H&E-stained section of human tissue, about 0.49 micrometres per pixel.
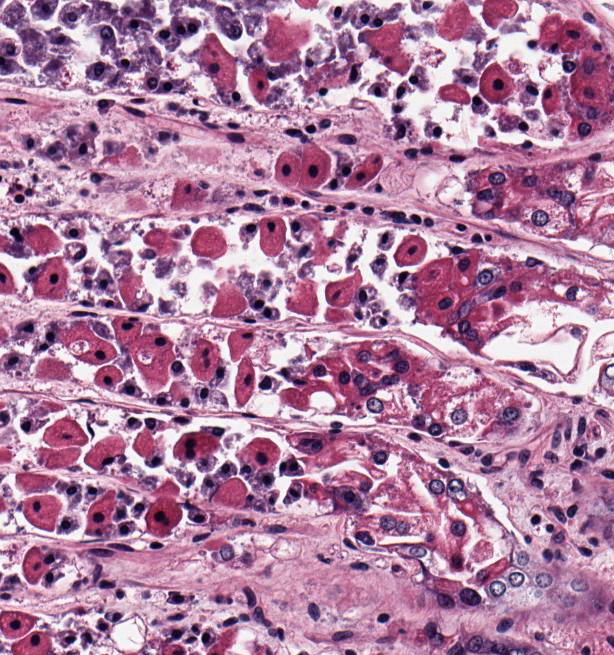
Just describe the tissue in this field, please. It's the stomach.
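What I see first are glands cut lengthwise, lying in parallel rows that run roughly horizontally across the field. Along every row, large round-to-polygonal cells with deeply eosinophilic cytoplasm are scattered. Between them, and more numerous, are smaller cells with purplish, granular cytoplasm. Separating the rows are thin pink strands of stroma carrying elongated spindle-shaped nuclei.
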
